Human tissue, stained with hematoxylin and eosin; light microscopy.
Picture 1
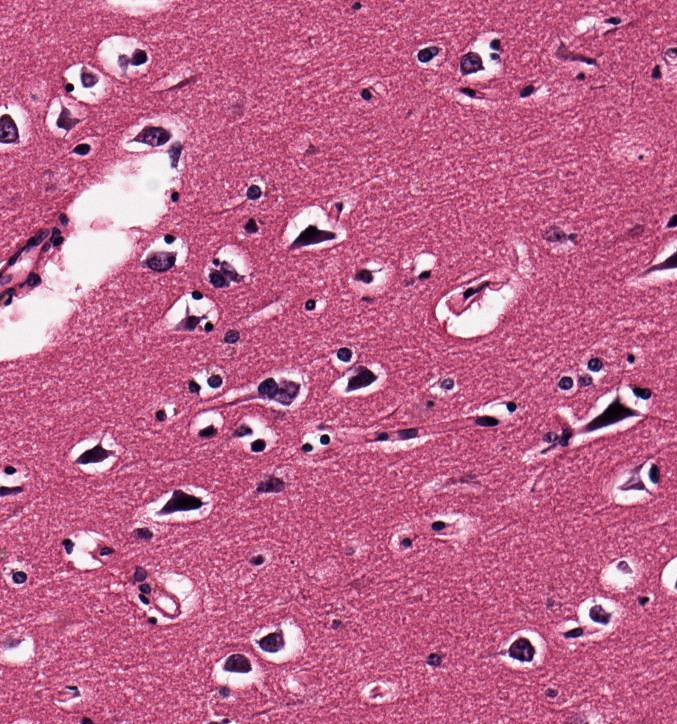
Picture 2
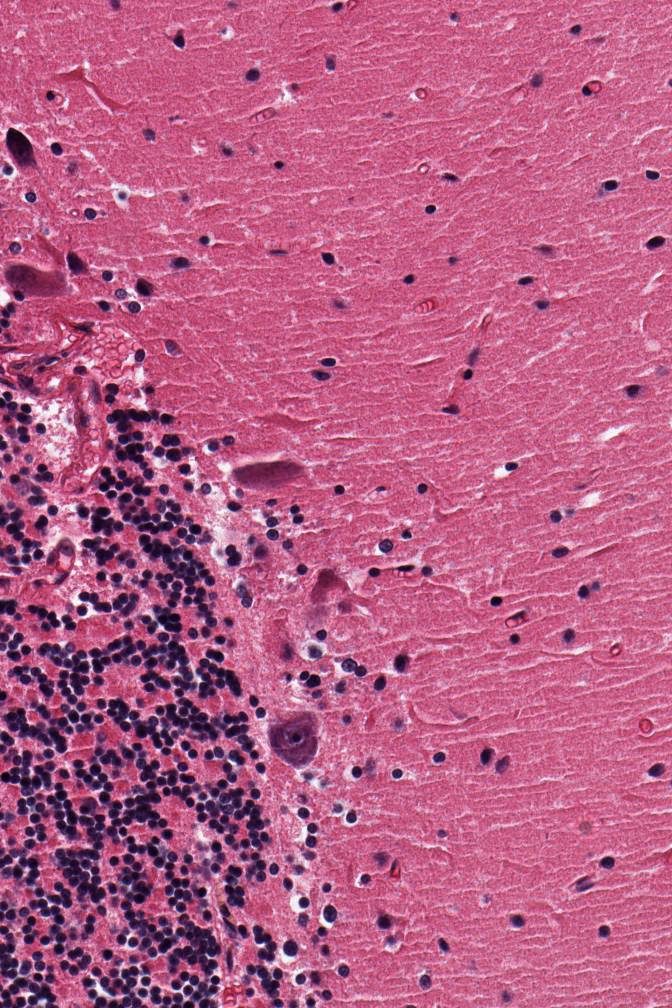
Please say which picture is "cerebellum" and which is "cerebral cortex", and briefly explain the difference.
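Cerebral cortex, picture 1; cerebellum, picture 2. Cortex: cells lie singly in a continuous pink, finely fibrillary background; no glands, epithelium, fat or collagenous stroma. Upper left: a diagonal blood vessel, elongated dark nuclei along its wall, beside a wide clear space. Cerebellum: two zones, a crowded band of small, round, dark-staining nuclei with very little visible cytoplasm at left and lower left, and pale pink, sparsely nucleated tissue at right and upper part. Few large cell bodies, lying singly, spaced along the zone border, not a thick layer. Thin capillaries, some with red blood cells, run through the pink zone.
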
